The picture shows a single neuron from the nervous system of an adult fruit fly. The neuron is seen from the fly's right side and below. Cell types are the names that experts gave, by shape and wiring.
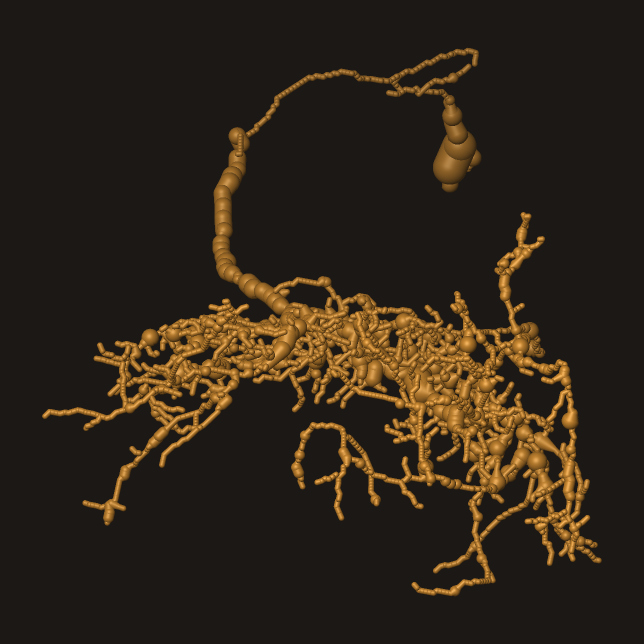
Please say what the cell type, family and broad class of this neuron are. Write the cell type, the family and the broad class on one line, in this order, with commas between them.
PVLP004, hemilineage VLPd&p1_dorsal, central-brain intrinsic neuron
